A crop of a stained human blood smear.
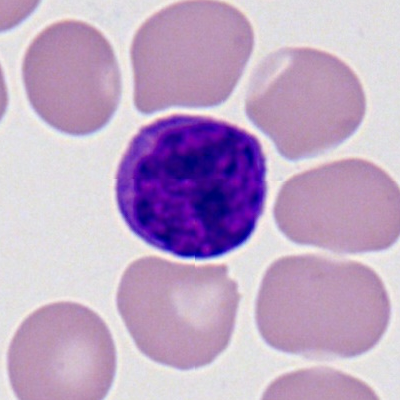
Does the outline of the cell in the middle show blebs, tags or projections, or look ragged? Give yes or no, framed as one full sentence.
No, along its edge the cell is smooth rather than rough.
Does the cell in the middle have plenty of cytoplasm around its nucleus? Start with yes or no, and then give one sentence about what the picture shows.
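No. The cytoplasm is only a thin rim around the nucleus.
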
